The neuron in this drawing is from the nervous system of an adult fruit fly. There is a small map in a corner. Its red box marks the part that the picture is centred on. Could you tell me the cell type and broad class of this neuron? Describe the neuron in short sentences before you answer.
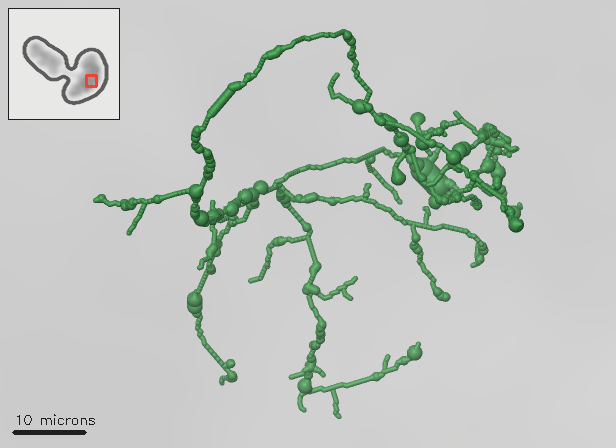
It lies in the brain. By the scale bar it is about 60 microns wide in this view. Dozens of branch ends can be seen. It is of cell type CB4023. This is a central-brain intrinsic neuron.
